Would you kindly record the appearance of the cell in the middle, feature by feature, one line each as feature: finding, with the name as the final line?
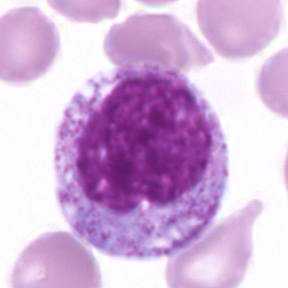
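Granules: fine, reddish-purple, scattered all through the cytoplasm
Chromatin: mottled, small paler gaps between darker strands
Nuclear outline: a shallow notch on the lower side
Cytoplasm: widest band just below the nucleus
Cell: a myelocyte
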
